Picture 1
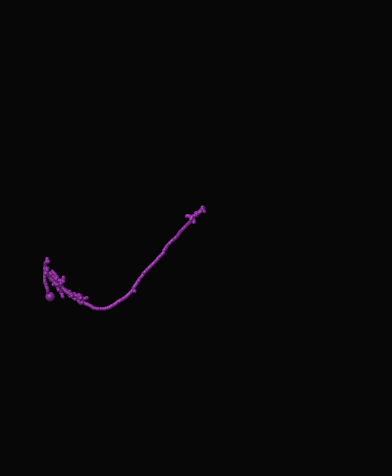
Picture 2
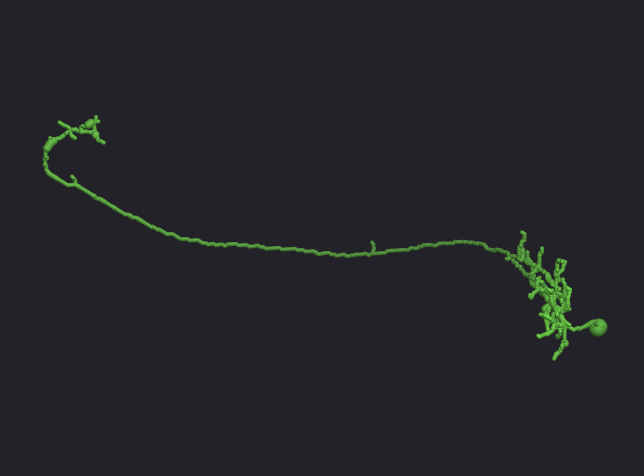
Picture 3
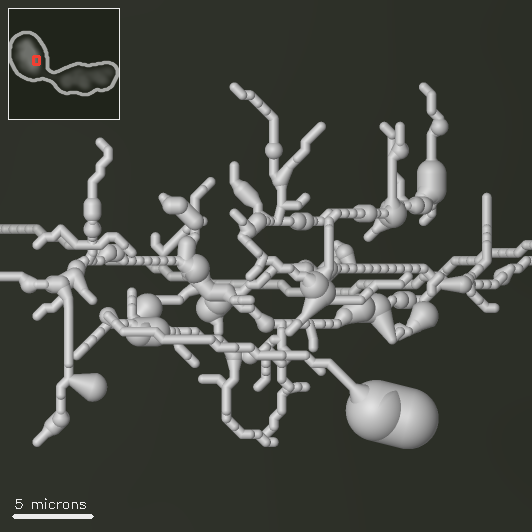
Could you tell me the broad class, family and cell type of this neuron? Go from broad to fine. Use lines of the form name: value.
broad class: optic-lobe intrinsic neuron
family: Tm
cell type: Tm5c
